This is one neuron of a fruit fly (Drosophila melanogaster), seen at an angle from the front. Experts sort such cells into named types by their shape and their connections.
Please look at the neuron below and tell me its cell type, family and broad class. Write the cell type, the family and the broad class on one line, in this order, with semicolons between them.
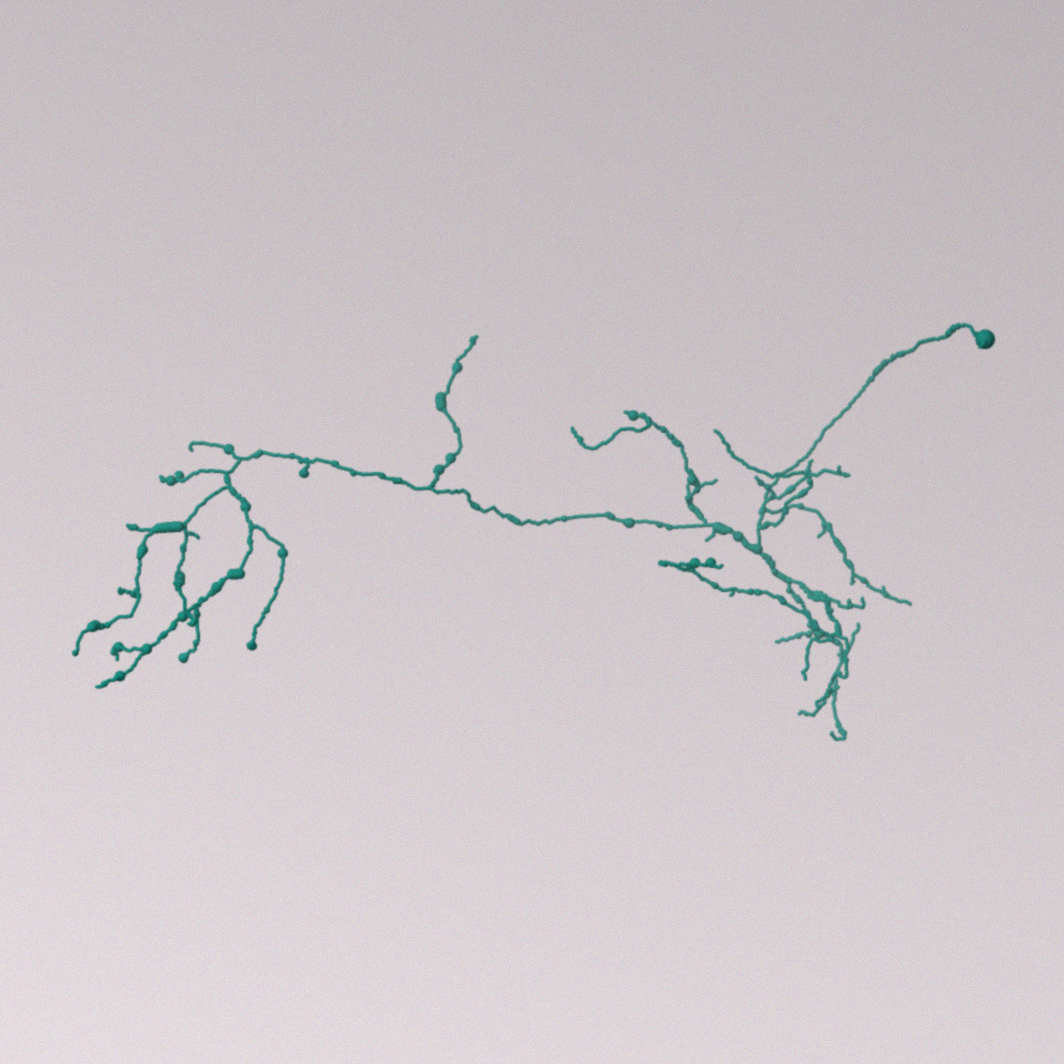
LHPD2c2; hemilineage VLPd&p1_posterior; central-brain intrinsic neuron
